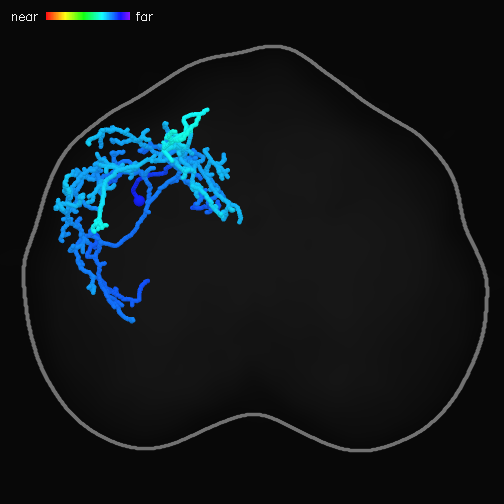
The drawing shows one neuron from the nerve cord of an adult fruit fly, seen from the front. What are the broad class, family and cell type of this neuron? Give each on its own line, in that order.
nerve-cord intrinsic neuron
hemilineage 03A
IN03A036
